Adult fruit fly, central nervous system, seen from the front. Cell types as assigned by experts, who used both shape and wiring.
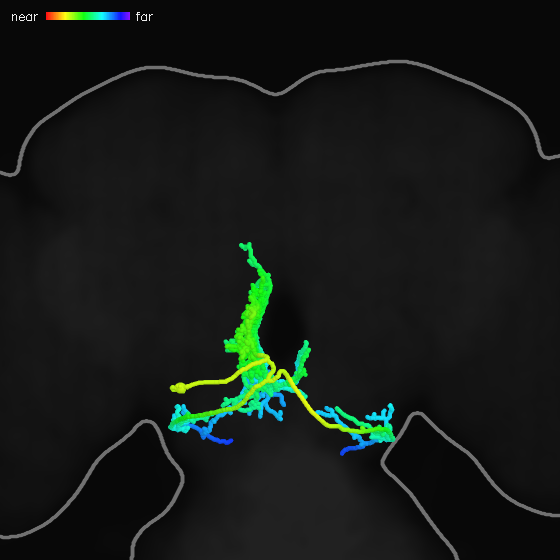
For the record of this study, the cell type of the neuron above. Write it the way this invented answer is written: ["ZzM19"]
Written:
["VES088"]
